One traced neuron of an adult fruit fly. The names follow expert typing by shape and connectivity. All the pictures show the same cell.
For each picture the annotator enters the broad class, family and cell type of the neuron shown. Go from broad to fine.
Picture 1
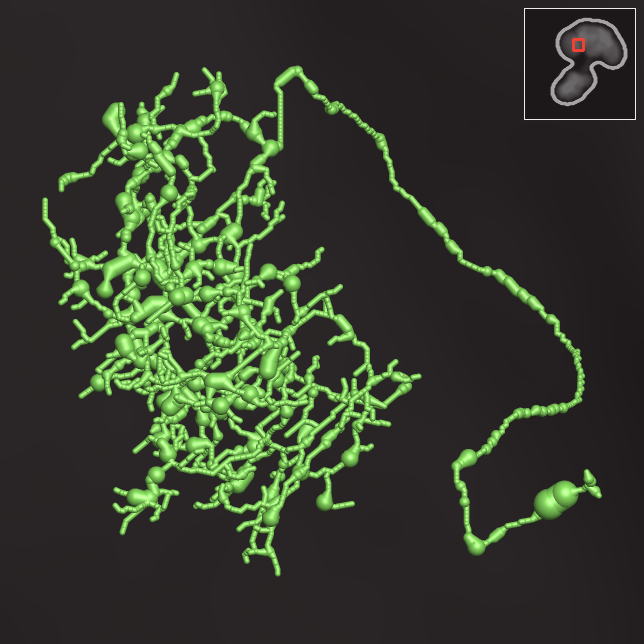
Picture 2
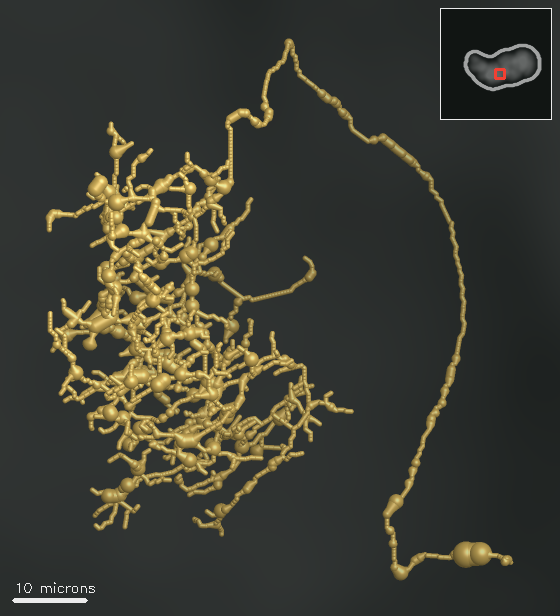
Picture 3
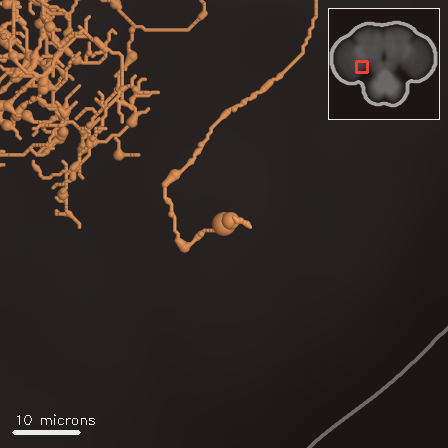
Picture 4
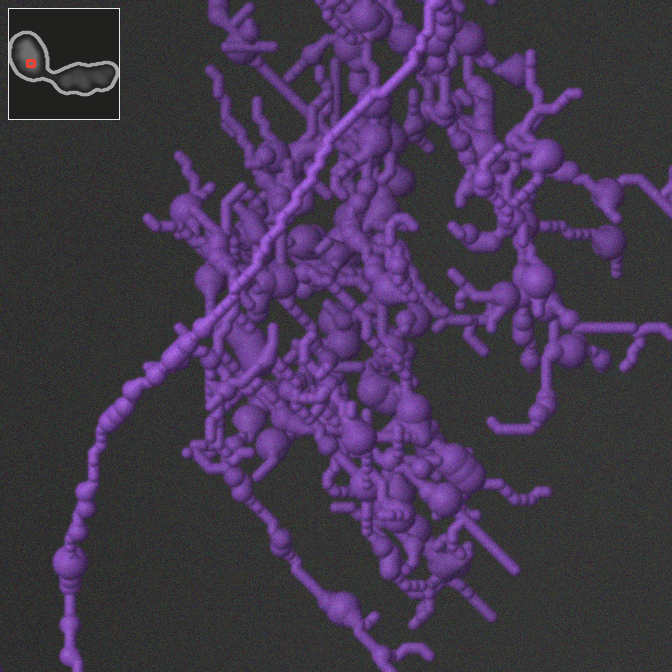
optic-lobe intrinsic neuron; Li; Li34a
